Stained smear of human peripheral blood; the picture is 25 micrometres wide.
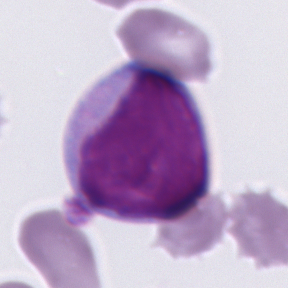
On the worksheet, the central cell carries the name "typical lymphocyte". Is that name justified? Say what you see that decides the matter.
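Look first at the size: the nucleus alone is about 14 by 11 micrometres.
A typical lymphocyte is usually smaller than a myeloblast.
So this is not a typical lymphocyte; it is a myeloblast. The nucleus fills about 70% of the cell's area, which would suit either name.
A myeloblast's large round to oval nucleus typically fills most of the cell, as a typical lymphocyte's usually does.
No granules are visible, in keeping with a myeloblast.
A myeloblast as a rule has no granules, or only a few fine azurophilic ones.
Its cytoplasm is a narrow pale blue-grey crescent on the left.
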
